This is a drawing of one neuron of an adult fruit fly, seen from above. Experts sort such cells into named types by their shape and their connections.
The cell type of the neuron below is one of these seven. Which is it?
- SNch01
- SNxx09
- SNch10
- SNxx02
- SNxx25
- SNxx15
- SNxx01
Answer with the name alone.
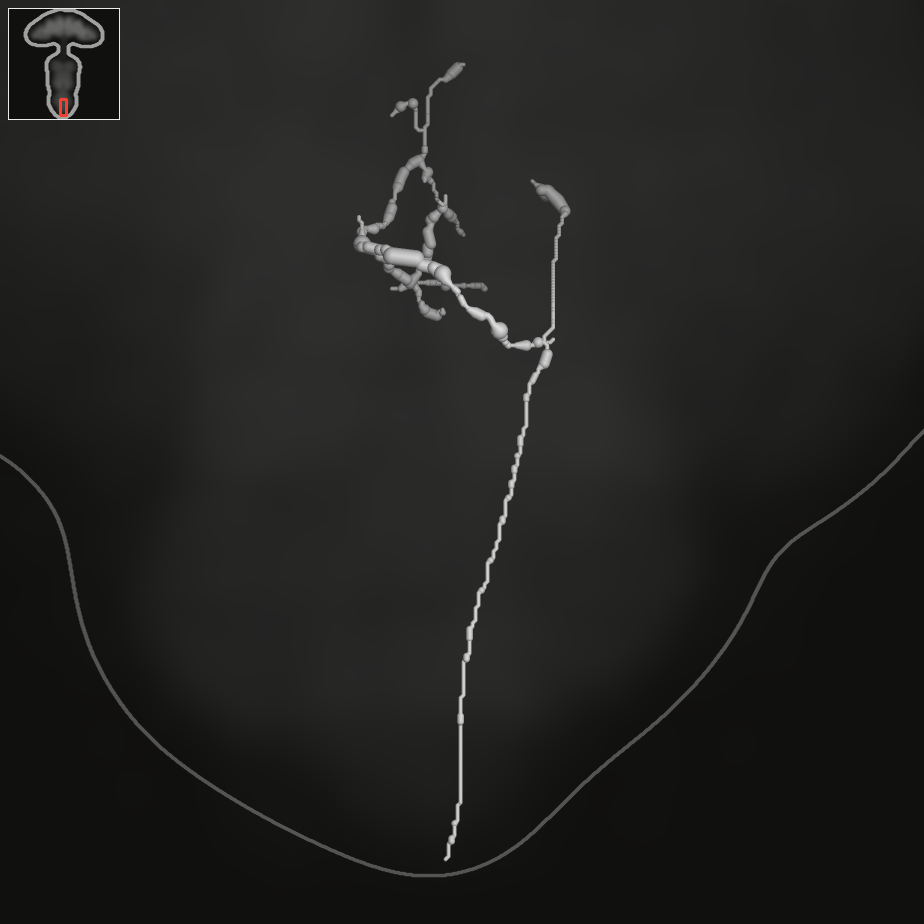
SNxx15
